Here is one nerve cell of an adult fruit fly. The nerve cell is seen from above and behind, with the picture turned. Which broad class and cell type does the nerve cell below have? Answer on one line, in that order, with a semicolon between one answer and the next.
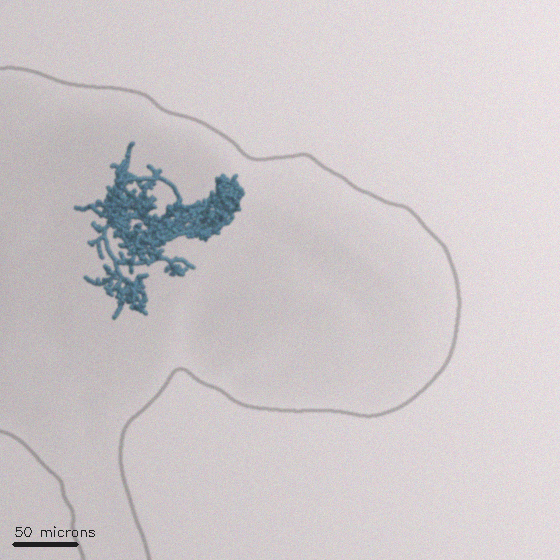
central-brain intrinsic neuron; PVLP012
